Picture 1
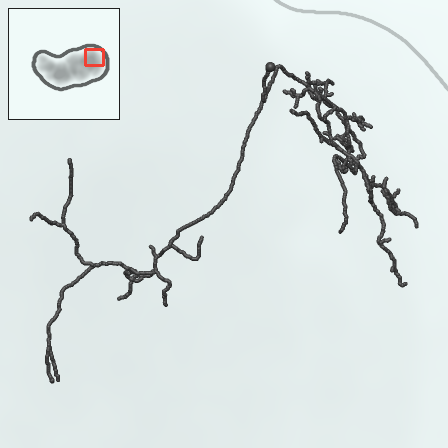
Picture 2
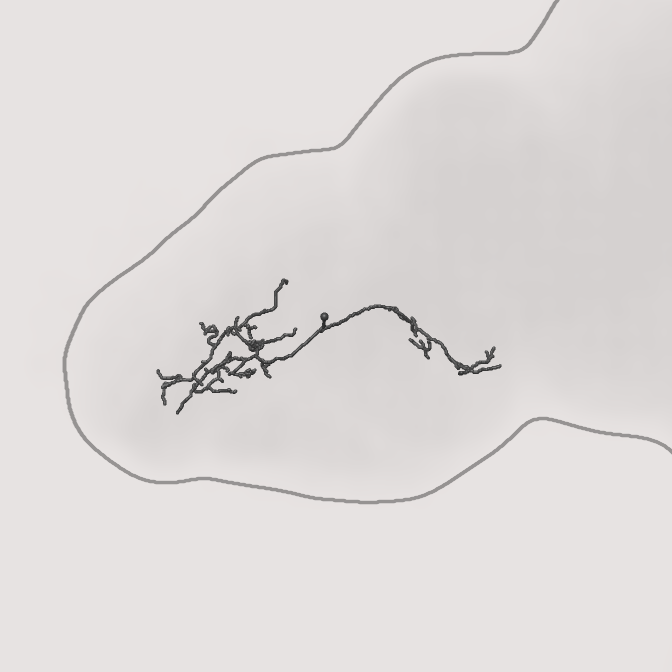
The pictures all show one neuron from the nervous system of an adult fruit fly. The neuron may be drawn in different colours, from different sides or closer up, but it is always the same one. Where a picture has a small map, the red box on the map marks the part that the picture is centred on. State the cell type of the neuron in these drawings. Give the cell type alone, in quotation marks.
"MeVP14"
